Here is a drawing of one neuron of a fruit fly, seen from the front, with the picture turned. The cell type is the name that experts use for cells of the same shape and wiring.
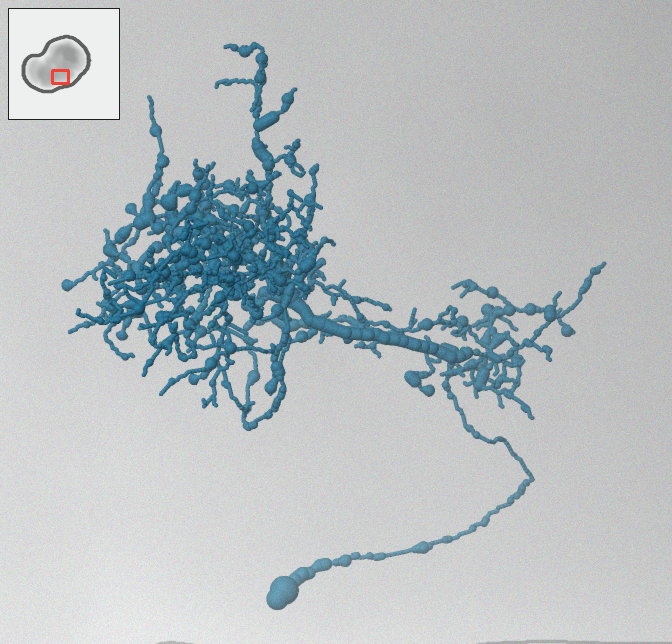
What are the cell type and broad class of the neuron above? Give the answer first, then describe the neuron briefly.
It is of cell type CRE102. This is a central-brain intrinsic neuron. Its cell body lies at the bottom of the picture. In this view it is about as wide as it is tall.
